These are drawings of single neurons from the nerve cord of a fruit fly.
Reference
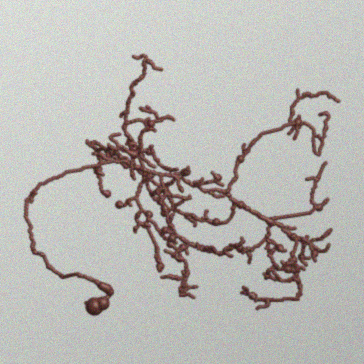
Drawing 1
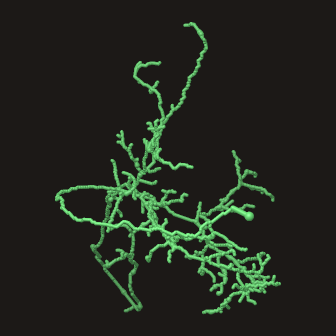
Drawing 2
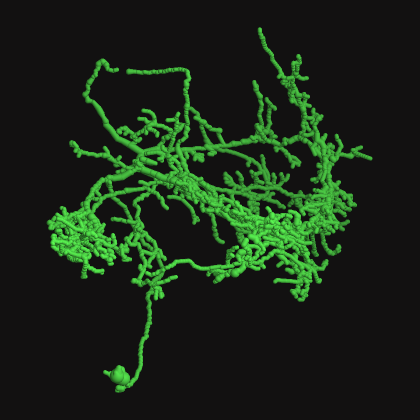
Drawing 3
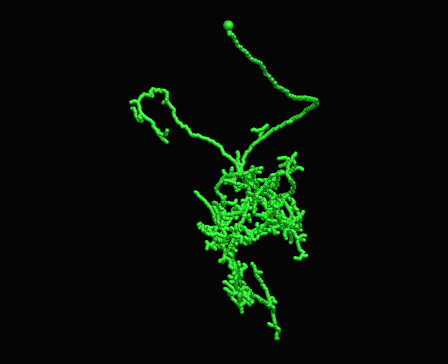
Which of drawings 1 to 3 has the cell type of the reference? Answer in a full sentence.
The neuron in drawing 1 is of the same cell type.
